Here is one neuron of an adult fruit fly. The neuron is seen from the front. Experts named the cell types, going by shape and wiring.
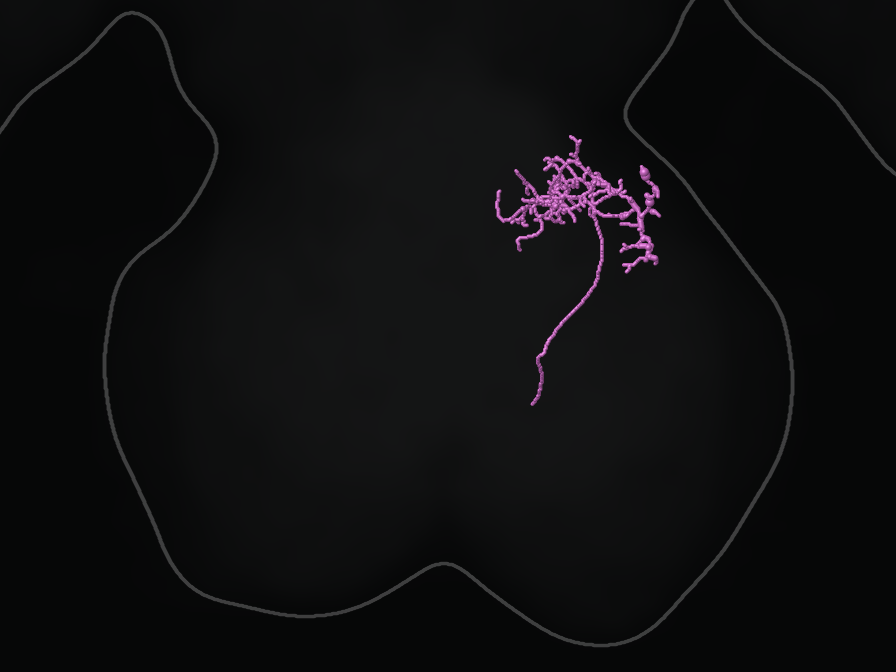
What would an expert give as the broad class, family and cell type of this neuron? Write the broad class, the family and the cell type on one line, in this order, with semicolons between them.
nerve-cord intrinsic neuron; hemilineage 03B; IN03B060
